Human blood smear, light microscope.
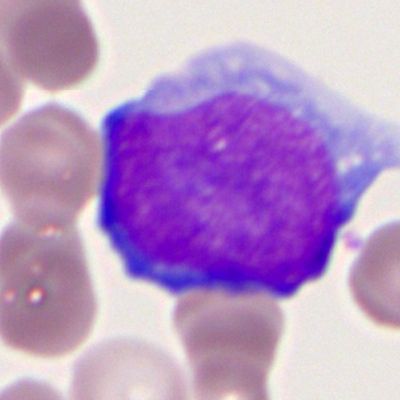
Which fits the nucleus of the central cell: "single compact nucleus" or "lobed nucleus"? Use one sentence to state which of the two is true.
It is a single compact round, oval or kidney-shaped nucleus that the cell has.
